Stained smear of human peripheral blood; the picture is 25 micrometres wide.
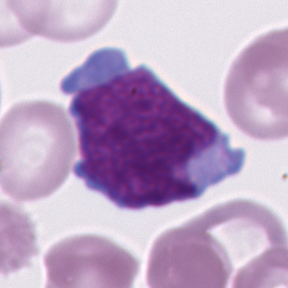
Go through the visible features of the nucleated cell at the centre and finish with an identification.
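Look first at the outline: it is angular and irregular, not round, and the cell measures about 17 by 13 micrometres. The nucleus is one unlobed mass, about 13 by 11 micrometres. The cytoplasm is scant, showing mostly as a cap at the upper left and a patch at the lower right, and holds no visible granules. This is a myeloblast.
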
